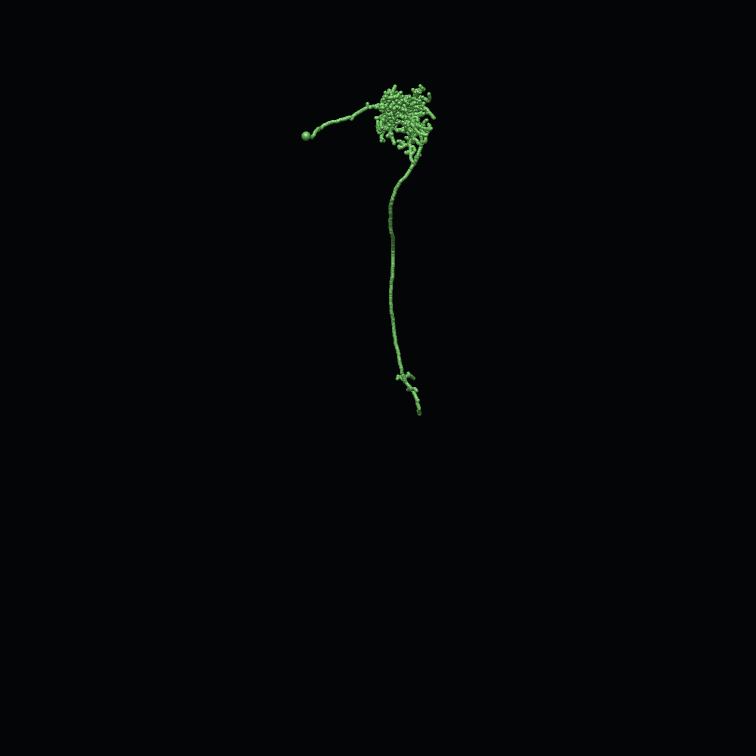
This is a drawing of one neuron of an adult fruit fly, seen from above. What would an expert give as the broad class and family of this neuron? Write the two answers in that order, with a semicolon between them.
descending neuron; DNge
